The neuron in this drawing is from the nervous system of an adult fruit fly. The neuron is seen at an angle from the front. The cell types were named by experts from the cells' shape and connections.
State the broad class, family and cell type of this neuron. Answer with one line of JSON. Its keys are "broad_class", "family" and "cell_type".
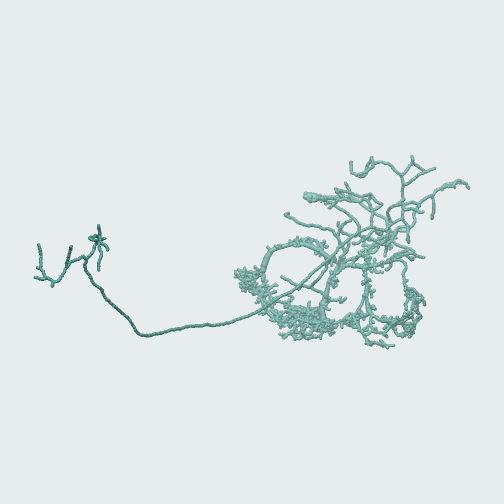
{"broad_class": "ascending neuron", "family": "hemilineage 23B", "cell_type": "AN23B002"}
